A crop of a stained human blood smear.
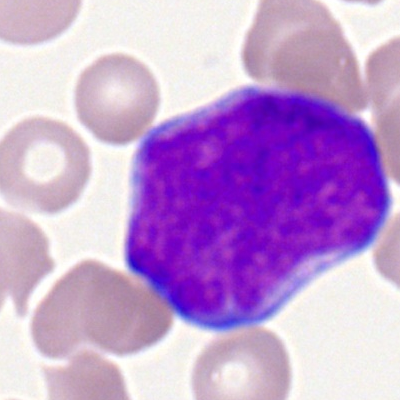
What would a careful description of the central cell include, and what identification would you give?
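Outline angular, several blunt corners, not smoothly round. Nucleus single and unlobed, filling almost the entire cell; thin cytoplasmic rim only. No vacuoles. Myeloblast.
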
